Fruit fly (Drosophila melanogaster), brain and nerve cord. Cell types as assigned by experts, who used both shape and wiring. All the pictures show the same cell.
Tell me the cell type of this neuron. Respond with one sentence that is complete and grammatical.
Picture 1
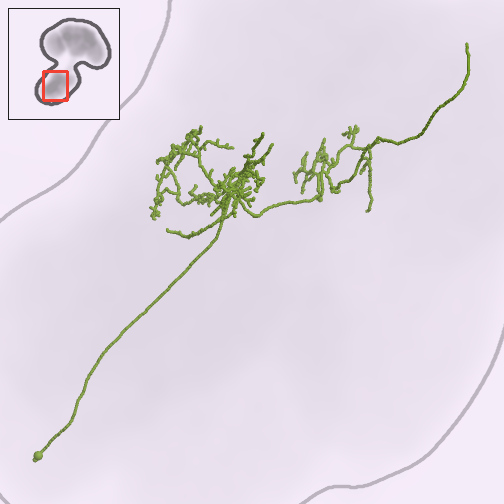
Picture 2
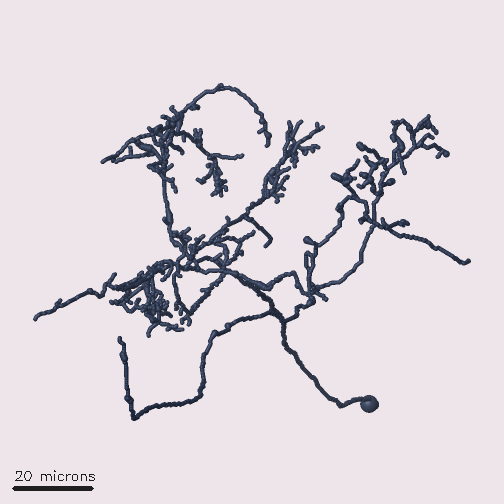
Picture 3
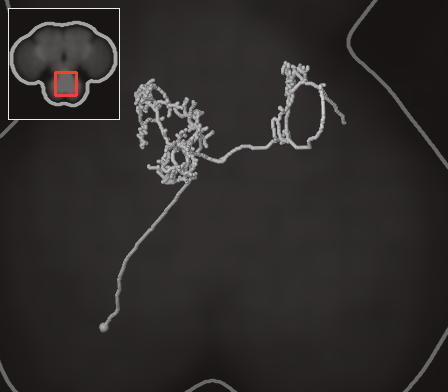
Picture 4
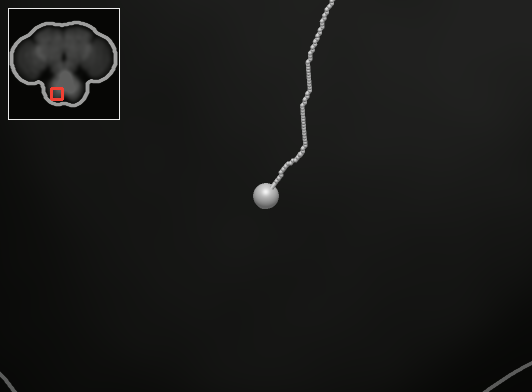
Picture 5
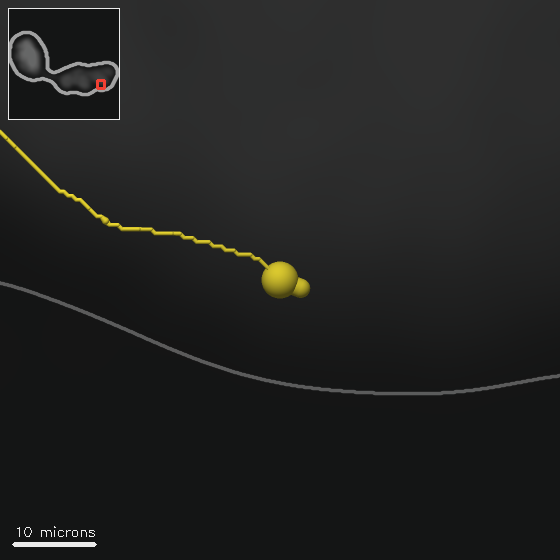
Belonging to the cell type IN07B067 is this neuron.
